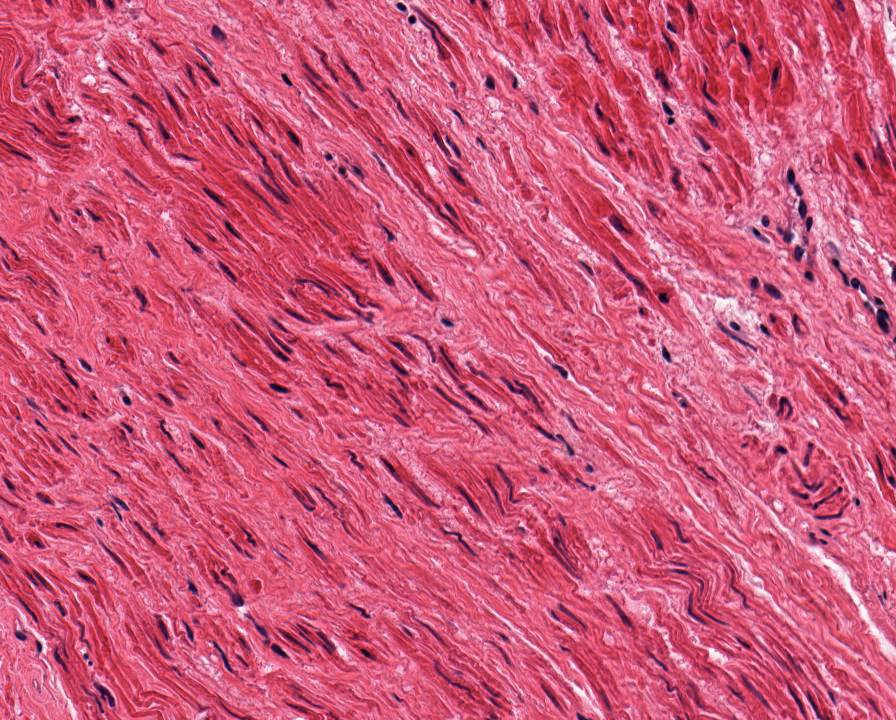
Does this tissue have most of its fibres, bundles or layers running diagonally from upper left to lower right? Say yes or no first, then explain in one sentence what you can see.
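Yes. Fibres and their nuclei run in parallel streams diagonally from upper left to lower right across the whole field.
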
